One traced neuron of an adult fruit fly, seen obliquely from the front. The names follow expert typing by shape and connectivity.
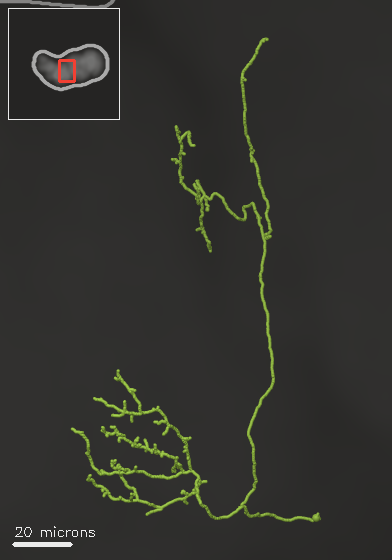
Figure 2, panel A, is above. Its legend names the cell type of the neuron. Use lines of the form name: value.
cell type: MeVP5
